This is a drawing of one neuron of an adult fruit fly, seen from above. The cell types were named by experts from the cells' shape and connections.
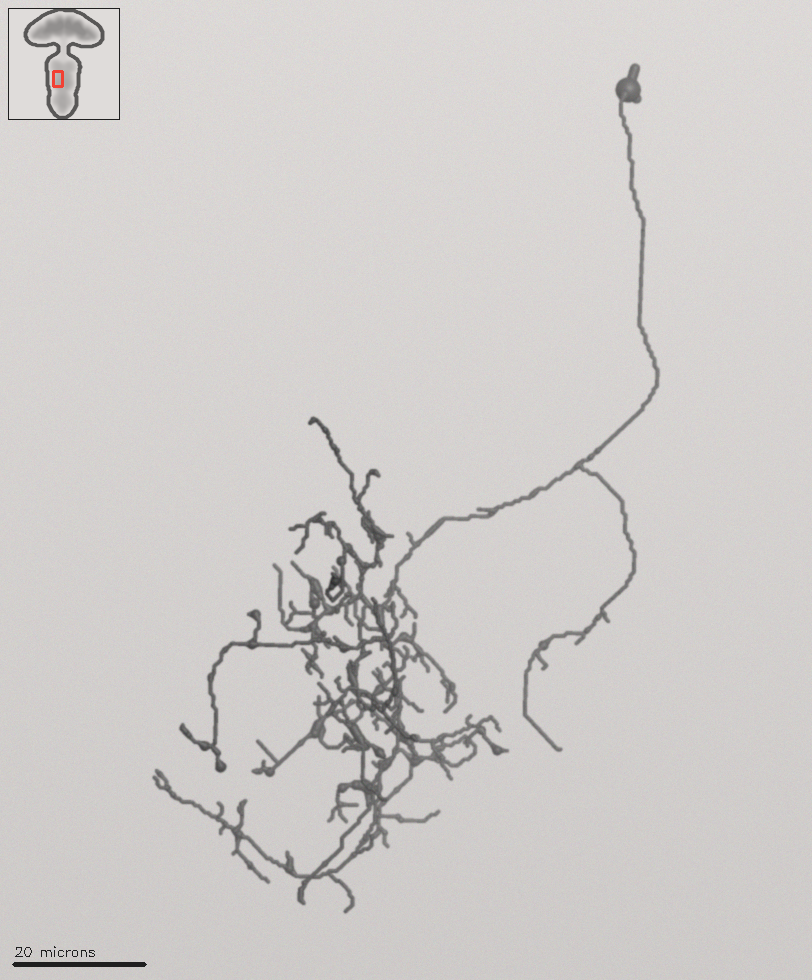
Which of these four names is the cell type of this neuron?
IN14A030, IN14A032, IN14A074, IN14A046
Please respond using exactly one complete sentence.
It is as IN14A074 that this neuron is typed.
